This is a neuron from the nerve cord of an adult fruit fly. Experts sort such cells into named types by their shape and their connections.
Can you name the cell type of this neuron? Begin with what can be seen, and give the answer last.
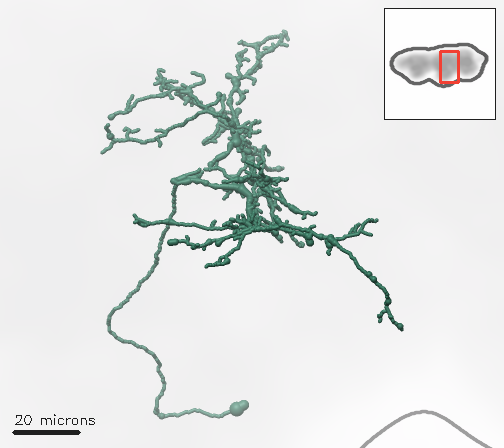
From top to bottom in the picture it spans about 120 microns. The picture shows dozens of branch ends. Its broad class is nerve-cord intrinsic neuron. It is of cell type IN00A054.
